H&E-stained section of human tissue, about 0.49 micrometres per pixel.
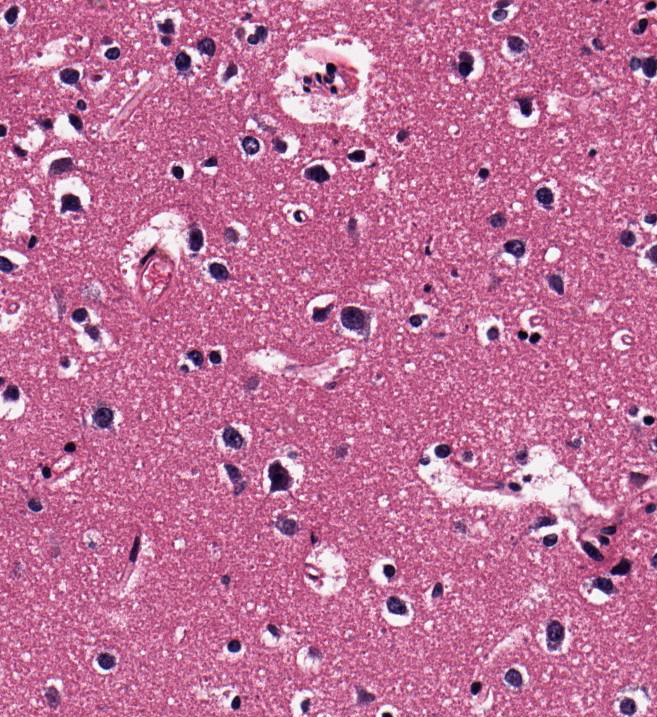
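Cerebral cortex, haematoxylin and eosin. Single cells scattered fairly evenly throughout; no glands, tubules or epithelium. Matrix between cells finely granular, pink, speckled with tiny clear vacuoles. Nuclei mostly small, round, dark-staining, many within small clear round halos.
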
